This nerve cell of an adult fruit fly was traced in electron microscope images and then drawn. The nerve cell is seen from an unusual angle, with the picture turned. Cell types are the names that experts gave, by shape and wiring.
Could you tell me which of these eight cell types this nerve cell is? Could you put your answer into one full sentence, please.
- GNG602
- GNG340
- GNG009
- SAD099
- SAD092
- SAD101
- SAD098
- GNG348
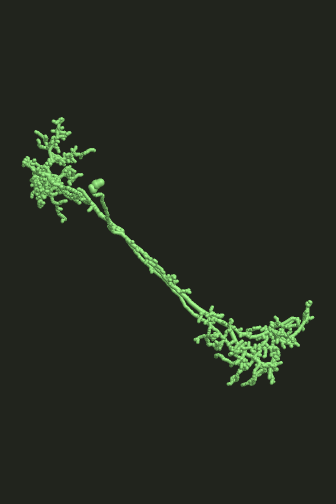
In terms of cell type, the nerve cell is SAD098.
